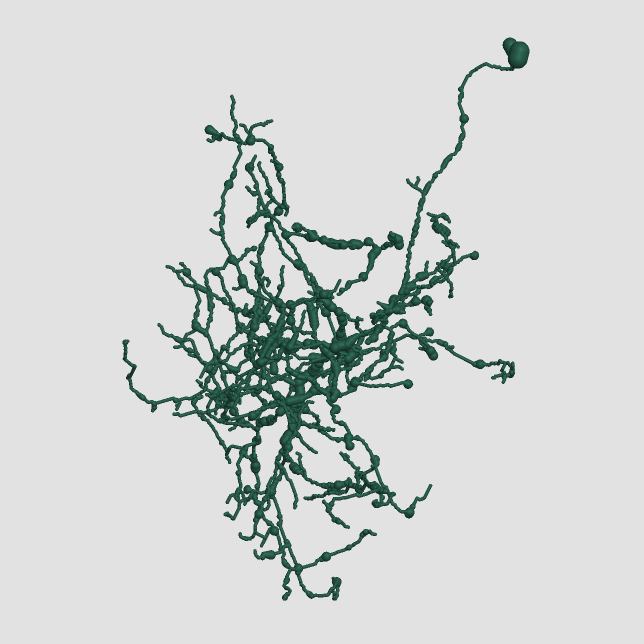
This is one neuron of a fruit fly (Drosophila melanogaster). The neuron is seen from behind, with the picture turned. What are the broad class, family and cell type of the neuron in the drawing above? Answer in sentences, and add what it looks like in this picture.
This is a nerve-cord intrinsic neuron. The family is hemilineage 05B. Its cell type is IN05B072_c. The cell body is at the upper right of the picture. As drawn here it is taller than it is wide.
